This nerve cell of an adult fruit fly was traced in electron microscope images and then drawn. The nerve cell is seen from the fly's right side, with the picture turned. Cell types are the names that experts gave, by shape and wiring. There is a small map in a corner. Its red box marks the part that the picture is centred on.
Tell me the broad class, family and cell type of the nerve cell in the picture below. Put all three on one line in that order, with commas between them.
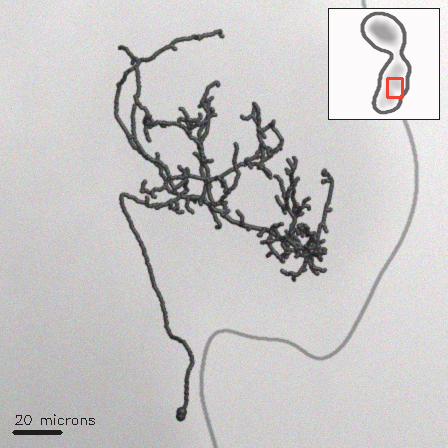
nerve-cord intrinsic neuron, hemilineage 03A, IN03A091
